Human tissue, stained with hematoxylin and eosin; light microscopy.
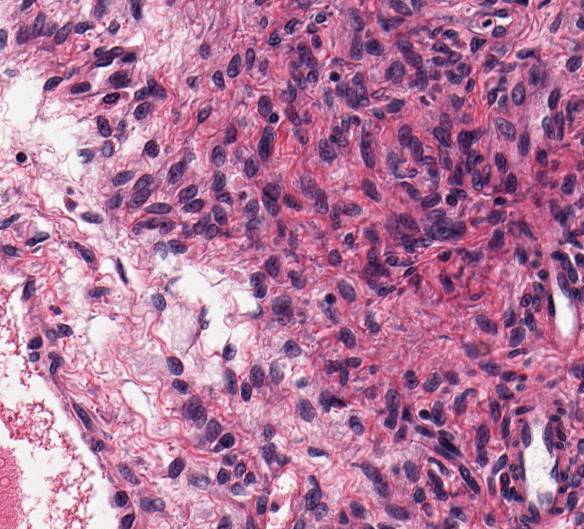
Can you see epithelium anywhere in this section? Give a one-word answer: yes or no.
No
